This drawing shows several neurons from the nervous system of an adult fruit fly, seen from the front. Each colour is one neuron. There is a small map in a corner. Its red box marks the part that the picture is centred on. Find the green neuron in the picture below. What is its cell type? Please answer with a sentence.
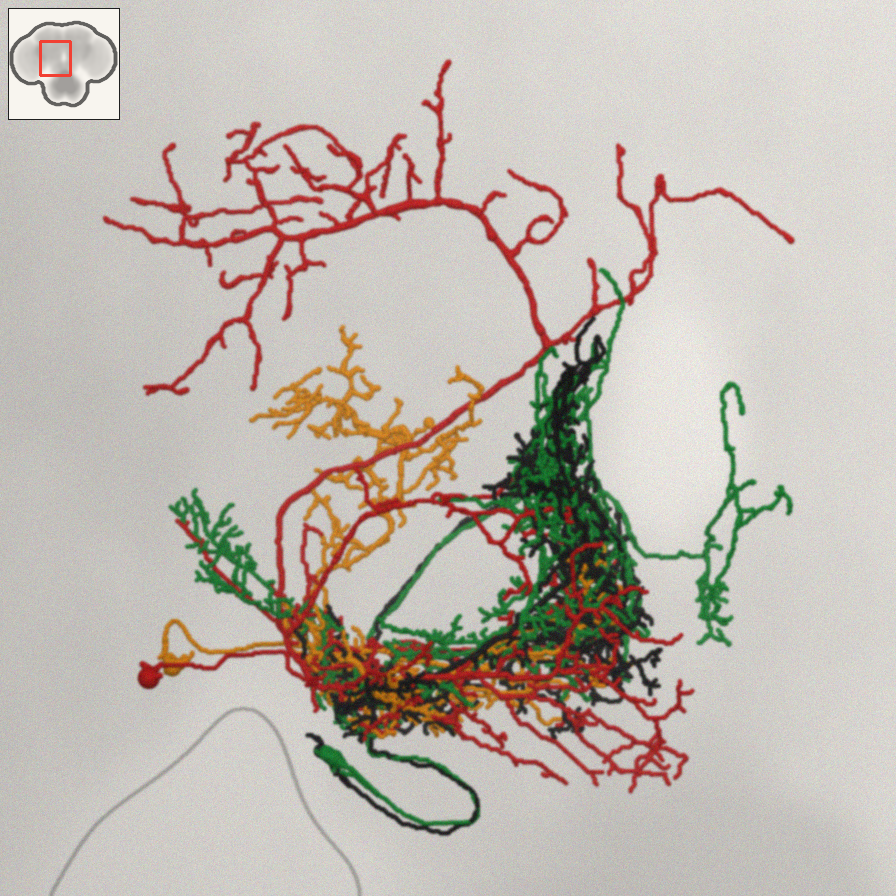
The cell type is GNG575.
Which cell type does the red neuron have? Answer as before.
The cell type is GNG385.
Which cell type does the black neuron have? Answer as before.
The cell type is GNG554.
